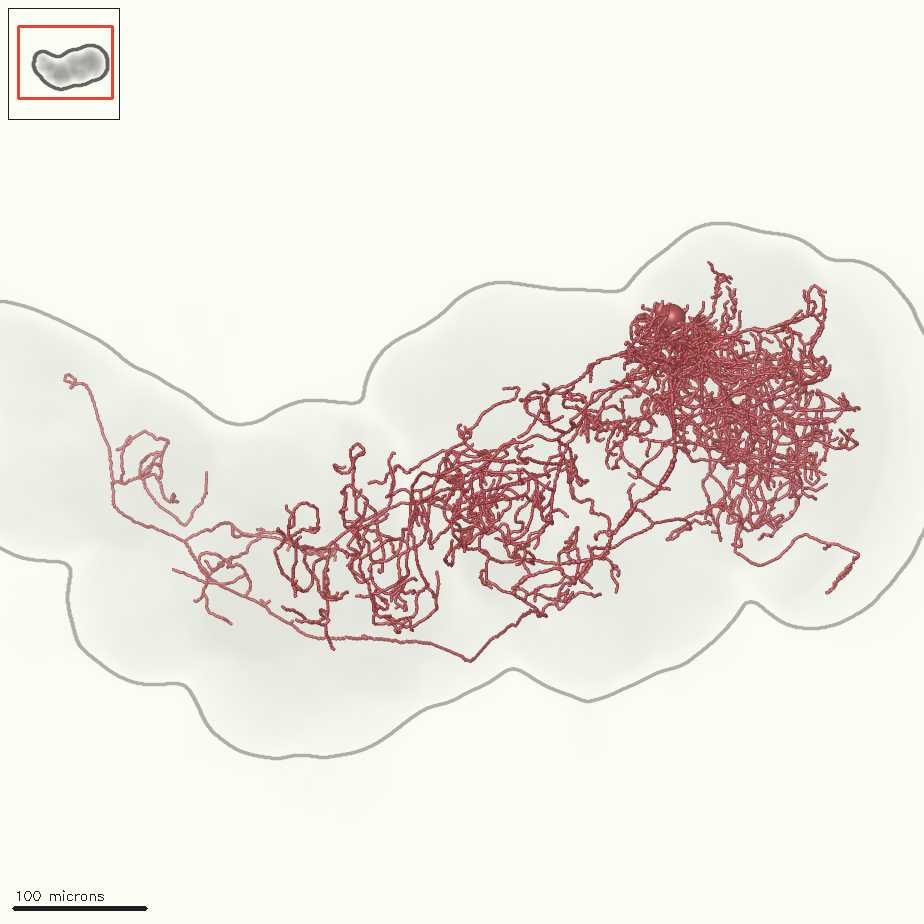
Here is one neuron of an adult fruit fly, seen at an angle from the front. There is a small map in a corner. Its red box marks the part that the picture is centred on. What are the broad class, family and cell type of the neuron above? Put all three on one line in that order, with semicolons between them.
descending neuron; DNp; DNp27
